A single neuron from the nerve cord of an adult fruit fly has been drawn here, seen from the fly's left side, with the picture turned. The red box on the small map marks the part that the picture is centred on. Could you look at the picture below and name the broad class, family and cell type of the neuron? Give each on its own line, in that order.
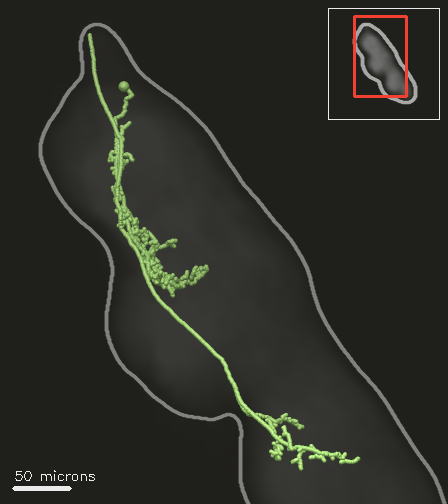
ascending neuron
hemilineage 17A
AN17A068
